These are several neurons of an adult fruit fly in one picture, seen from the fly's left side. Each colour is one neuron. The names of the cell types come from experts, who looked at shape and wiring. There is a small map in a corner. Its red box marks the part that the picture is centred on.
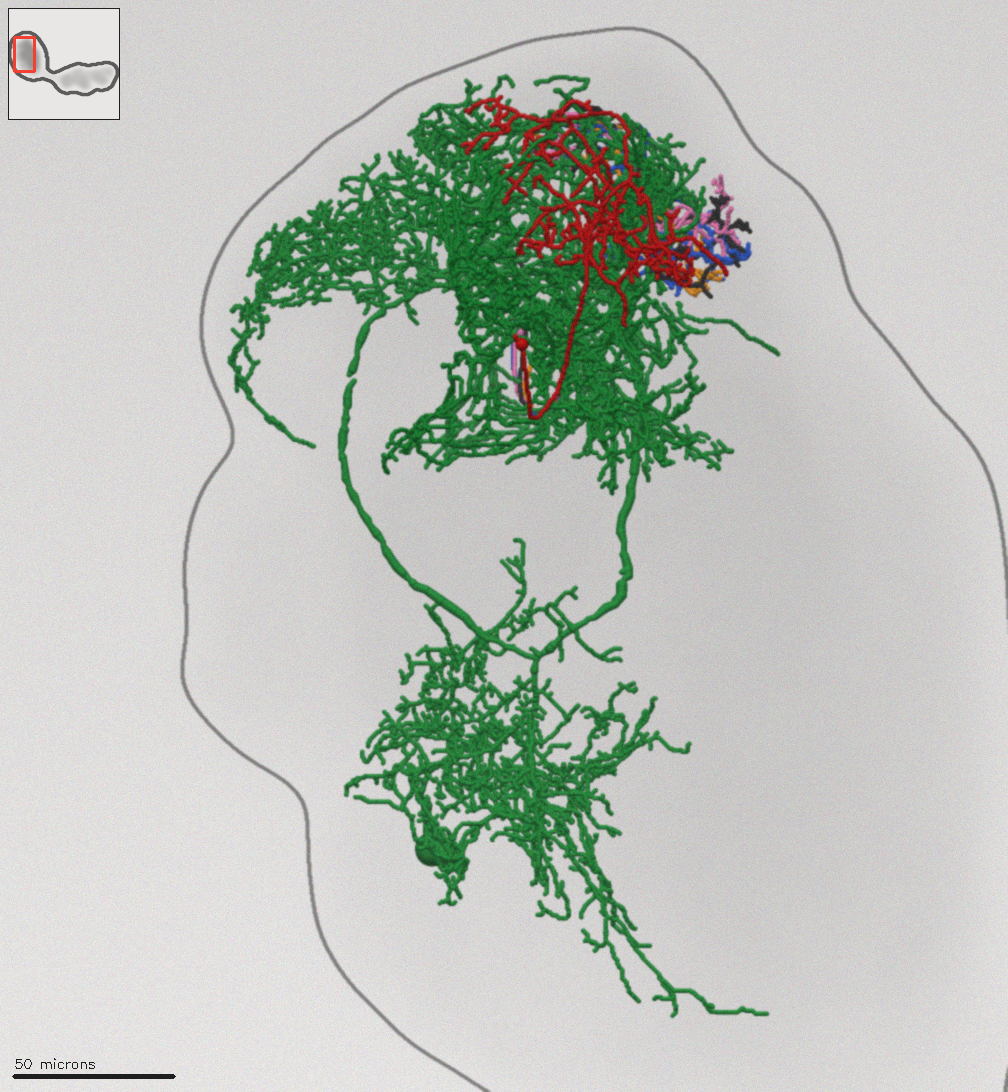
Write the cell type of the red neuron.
LHAV5a4_a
